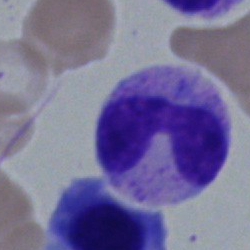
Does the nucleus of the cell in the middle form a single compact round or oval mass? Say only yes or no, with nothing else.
No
